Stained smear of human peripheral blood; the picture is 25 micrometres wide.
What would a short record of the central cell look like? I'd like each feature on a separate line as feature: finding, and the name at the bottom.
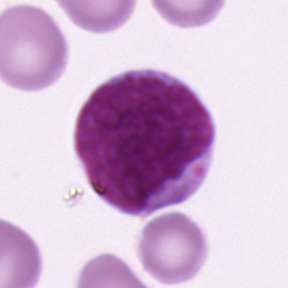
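Nucleus shape: roughly round, and no lobes that I can see.
Cytoplasm: only a thin rim, though it widens at the lower right.
Cytoplasm colour: pale bluish-lilac, I'd say.
Granules: just one small reddish granule, in the cytoplasm on the right side.
Cell size: about 13 micrometres across.
Nucleus size: about 11 micrometres across.
Nuclear share: about 80% of the cell's area, so the nucleus dominates.
Name: myeloblast.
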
